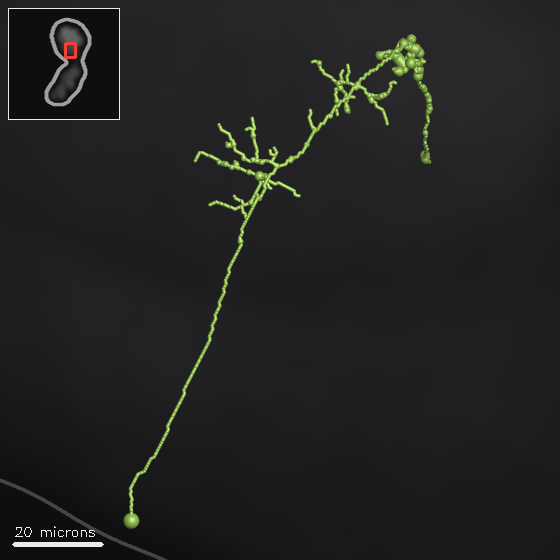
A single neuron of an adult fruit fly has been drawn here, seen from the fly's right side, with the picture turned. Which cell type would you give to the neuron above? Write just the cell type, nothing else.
C2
